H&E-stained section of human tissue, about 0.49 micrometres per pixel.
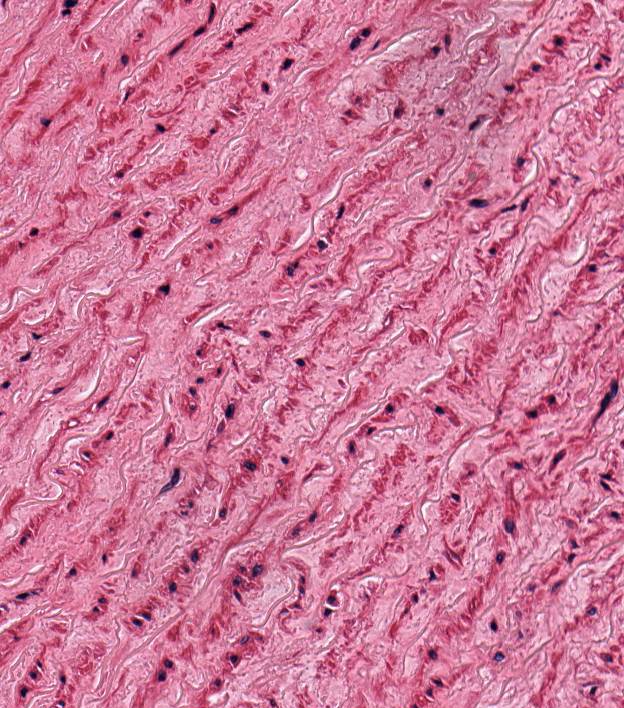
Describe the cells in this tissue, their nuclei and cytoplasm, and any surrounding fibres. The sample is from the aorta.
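A single kind of fibrous tissue occupies the entire field; no epithelium is present. Its fibres are arranged in parallel bundles running from lower left to upper right. The nuclei are small, dark and elongated, with their long axes parallel to the fibres.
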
